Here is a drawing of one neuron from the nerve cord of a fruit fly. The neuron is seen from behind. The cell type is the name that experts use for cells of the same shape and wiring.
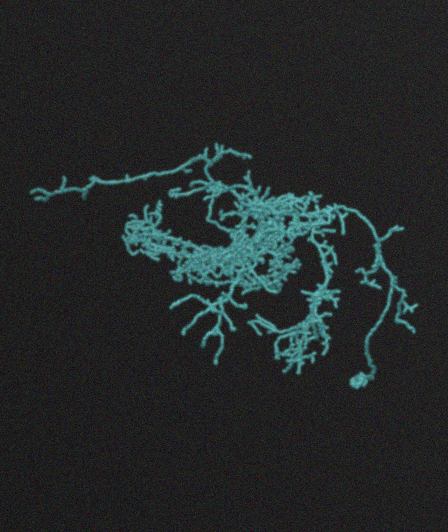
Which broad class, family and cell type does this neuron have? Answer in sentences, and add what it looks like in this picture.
Its broad class is nerve-cord intrinsic neuron. The family is hemilineage 06B. The cell type is IN06B032. In this view it is wider than it is tall.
